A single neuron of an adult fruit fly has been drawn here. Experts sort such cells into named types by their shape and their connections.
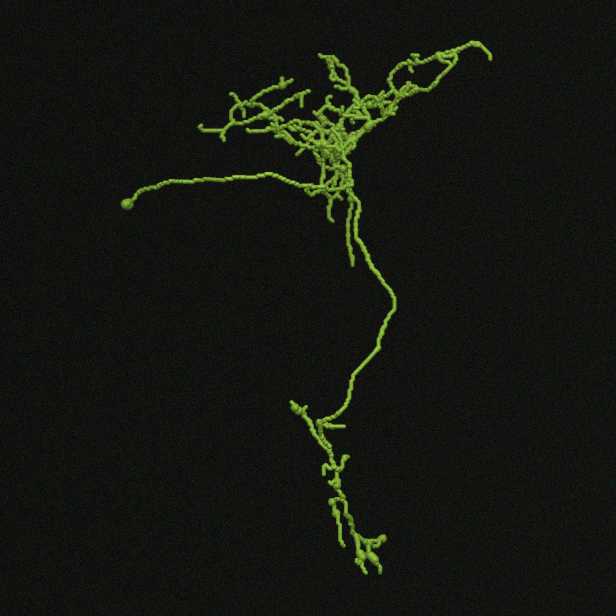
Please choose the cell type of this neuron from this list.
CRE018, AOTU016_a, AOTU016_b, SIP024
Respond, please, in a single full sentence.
The cell type CRE018 is the type of this neuron.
